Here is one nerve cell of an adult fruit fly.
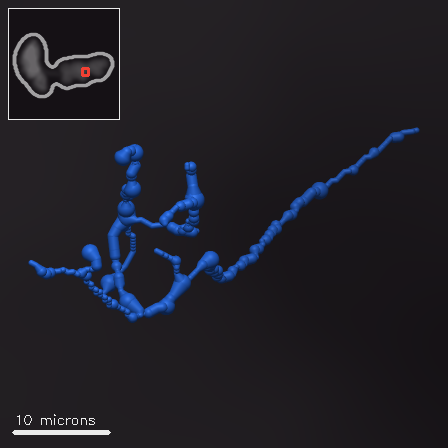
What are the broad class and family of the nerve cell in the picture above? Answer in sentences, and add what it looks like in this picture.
This is a sensory neuron entering the nerve cord. The name of its family is class mechanosensory tactile. The drawing shows no cell body. By the scale bar it is about 40 microns wide in this view. There are a dozen or fewer branch ends.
